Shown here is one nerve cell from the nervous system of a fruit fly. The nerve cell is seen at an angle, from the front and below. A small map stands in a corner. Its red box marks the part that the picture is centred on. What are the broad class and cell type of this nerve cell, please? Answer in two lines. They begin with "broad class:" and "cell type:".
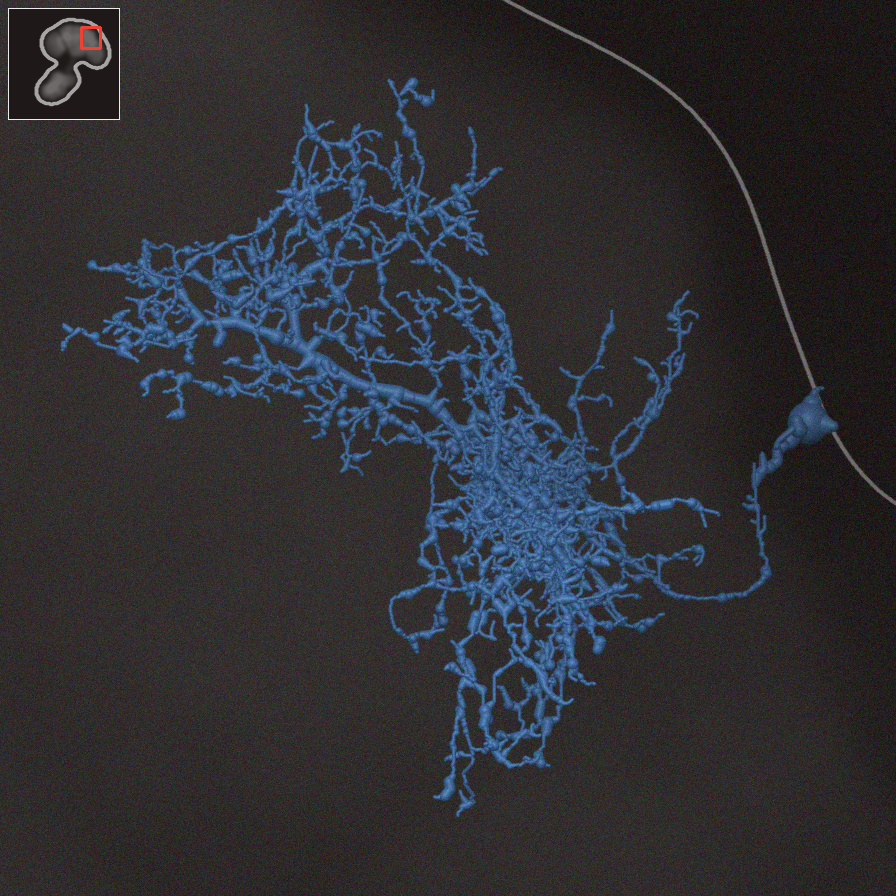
broad class: central-brain intrinsic neuron
cell type: AVLP029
